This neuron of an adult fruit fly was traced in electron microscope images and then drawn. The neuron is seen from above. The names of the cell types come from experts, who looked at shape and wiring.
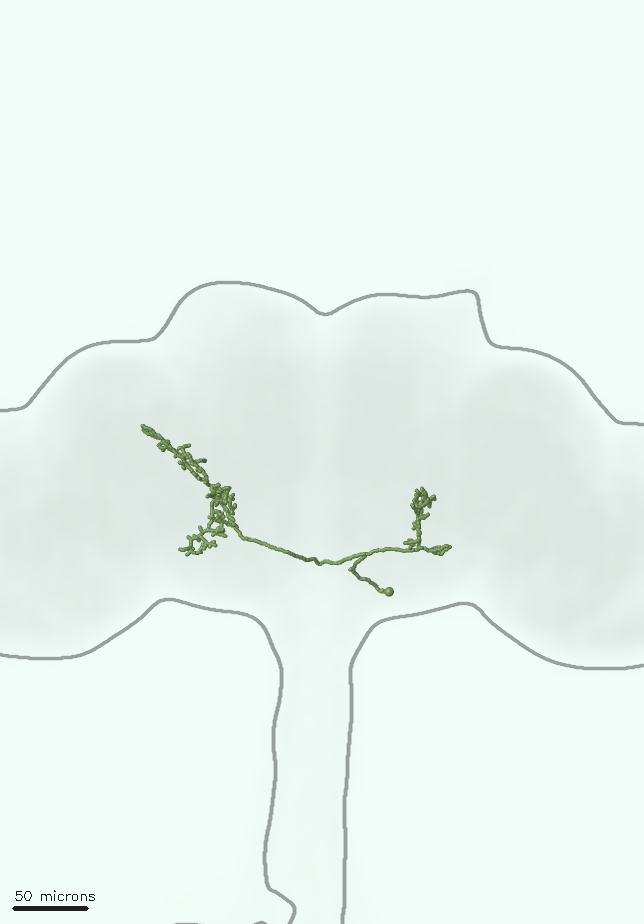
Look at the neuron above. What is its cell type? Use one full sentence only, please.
Included in the cell type CL354 is this neuron.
